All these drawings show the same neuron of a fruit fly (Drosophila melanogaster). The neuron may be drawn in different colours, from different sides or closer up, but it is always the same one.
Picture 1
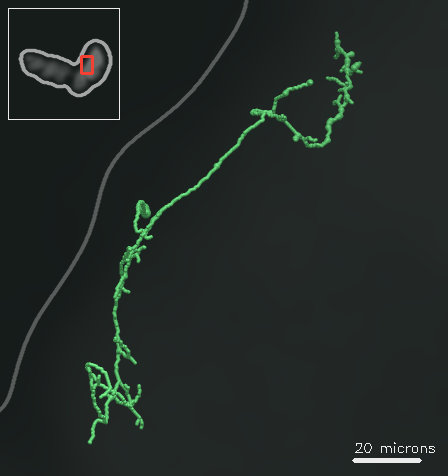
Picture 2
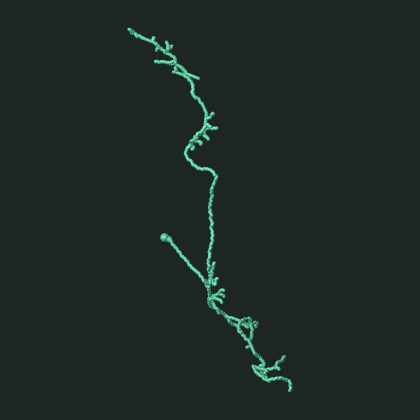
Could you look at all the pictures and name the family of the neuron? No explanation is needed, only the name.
hemilineage DM6_posterior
